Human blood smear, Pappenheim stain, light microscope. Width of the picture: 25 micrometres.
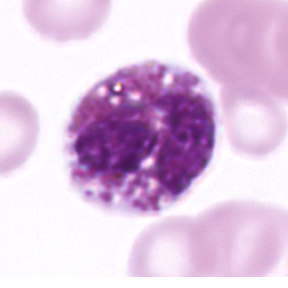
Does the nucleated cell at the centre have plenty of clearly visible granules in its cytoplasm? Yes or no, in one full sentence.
Yes, granules are visible in large numbers in its cytoplasm.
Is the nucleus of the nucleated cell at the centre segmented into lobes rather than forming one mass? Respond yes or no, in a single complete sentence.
Yes, this cell has a nucleus made up of distinct lobes or segments.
